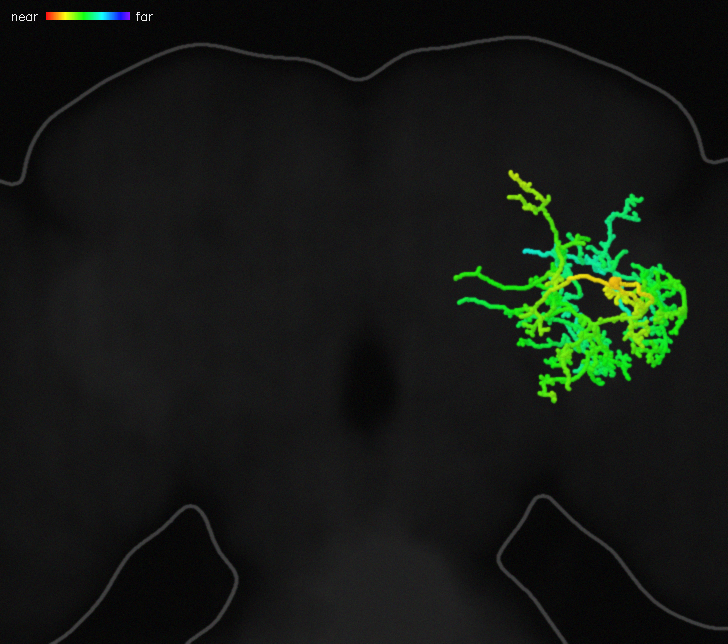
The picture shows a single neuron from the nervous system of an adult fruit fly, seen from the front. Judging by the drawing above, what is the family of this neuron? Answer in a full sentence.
The family is hemilineage VLPa1_lateral.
